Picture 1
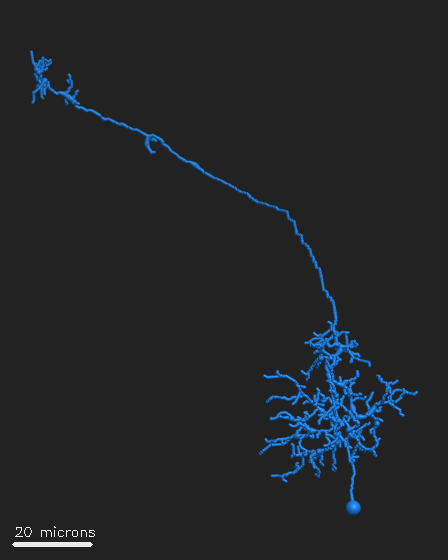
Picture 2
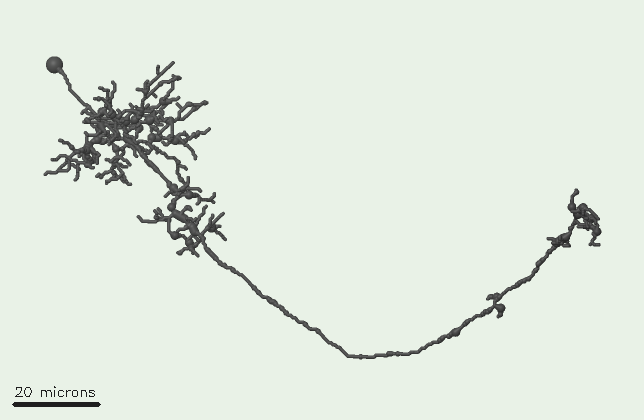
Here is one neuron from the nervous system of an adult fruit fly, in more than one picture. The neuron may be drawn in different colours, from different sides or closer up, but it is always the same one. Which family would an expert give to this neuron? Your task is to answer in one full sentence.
In family terms, the neuron is Tm.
